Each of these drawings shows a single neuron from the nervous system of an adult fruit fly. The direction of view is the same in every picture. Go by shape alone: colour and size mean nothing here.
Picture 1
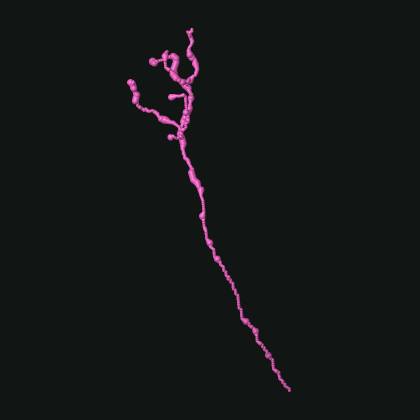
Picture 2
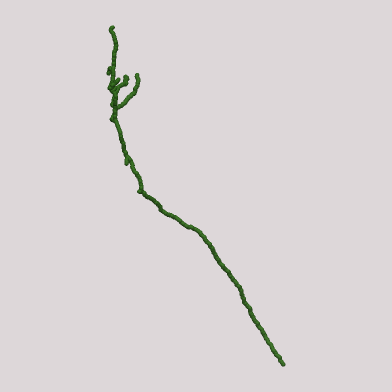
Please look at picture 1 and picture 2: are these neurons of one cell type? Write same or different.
different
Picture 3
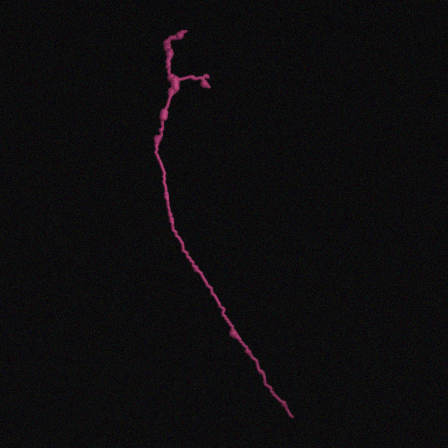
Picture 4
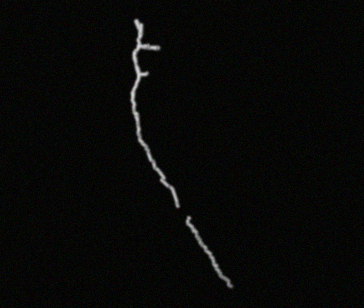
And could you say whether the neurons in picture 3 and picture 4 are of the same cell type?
same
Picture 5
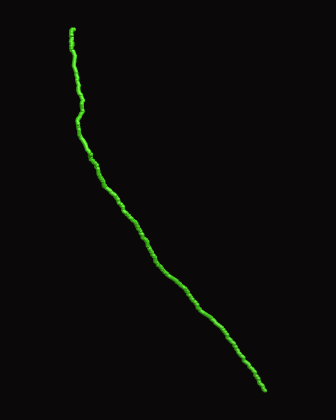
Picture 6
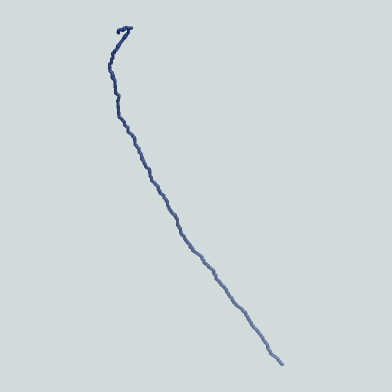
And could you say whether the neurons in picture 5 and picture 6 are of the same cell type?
same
